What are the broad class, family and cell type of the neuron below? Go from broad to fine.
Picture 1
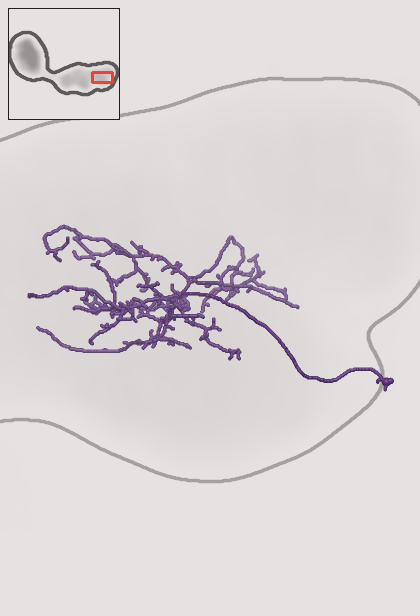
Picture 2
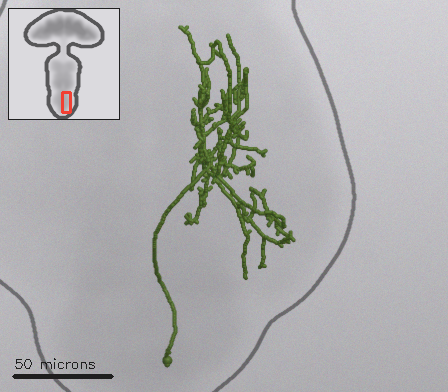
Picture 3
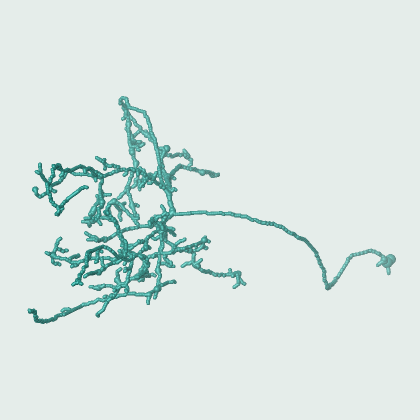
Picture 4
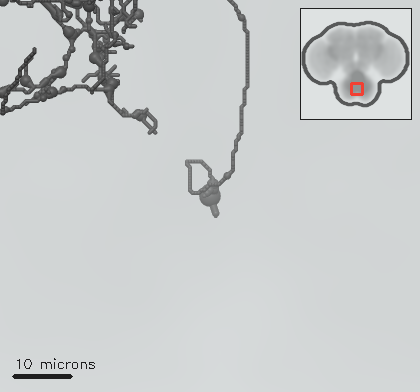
nerve-cord intrinsic neuron; hemilineage 04B; IN04B105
